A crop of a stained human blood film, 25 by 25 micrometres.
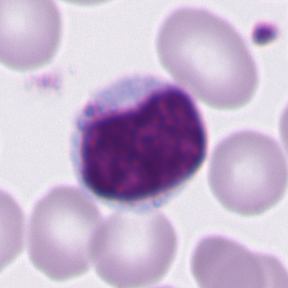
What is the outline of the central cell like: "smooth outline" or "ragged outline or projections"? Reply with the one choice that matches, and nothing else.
Smooth outline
